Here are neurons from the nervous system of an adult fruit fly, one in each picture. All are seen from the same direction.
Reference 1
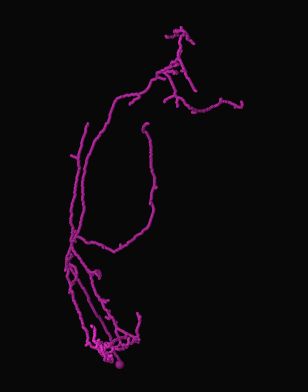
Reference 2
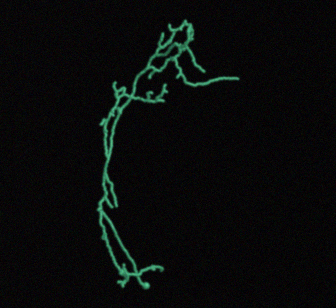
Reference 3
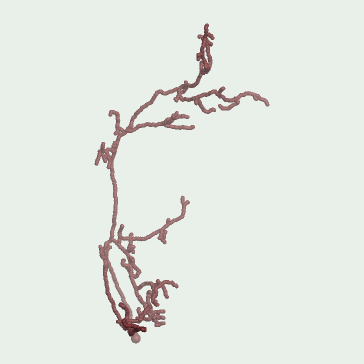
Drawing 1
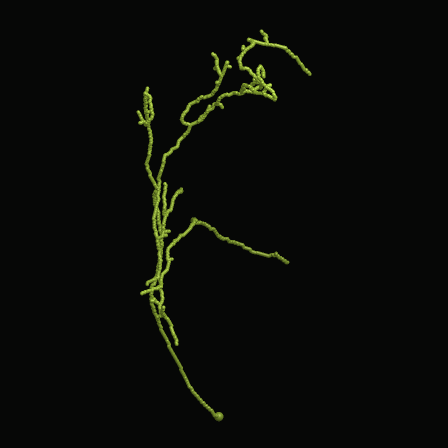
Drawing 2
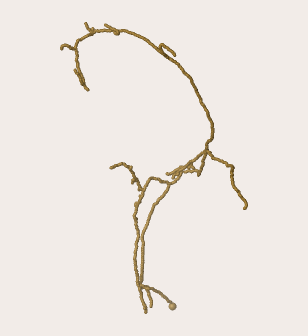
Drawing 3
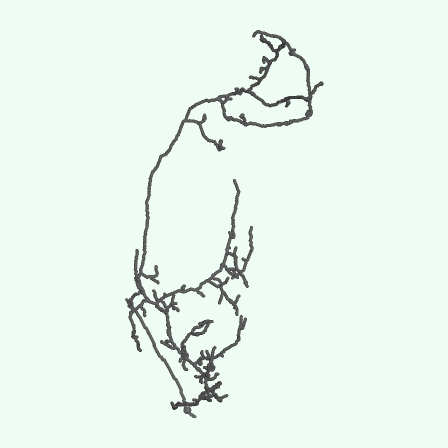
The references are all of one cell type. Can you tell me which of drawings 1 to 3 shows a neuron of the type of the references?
Drawing 3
